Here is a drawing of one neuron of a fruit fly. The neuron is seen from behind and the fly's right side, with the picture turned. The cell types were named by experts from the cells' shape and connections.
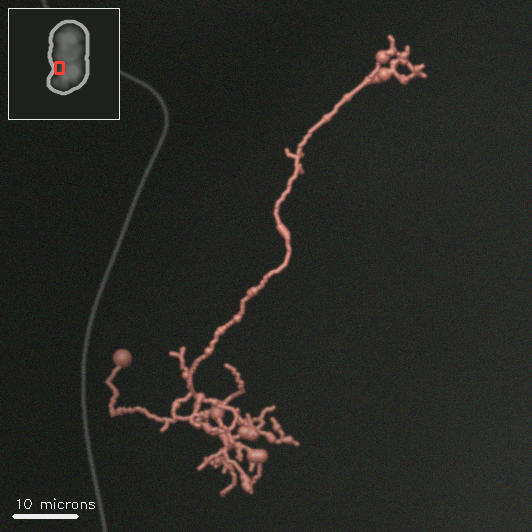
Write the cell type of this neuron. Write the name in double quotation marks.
"Tm5b"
